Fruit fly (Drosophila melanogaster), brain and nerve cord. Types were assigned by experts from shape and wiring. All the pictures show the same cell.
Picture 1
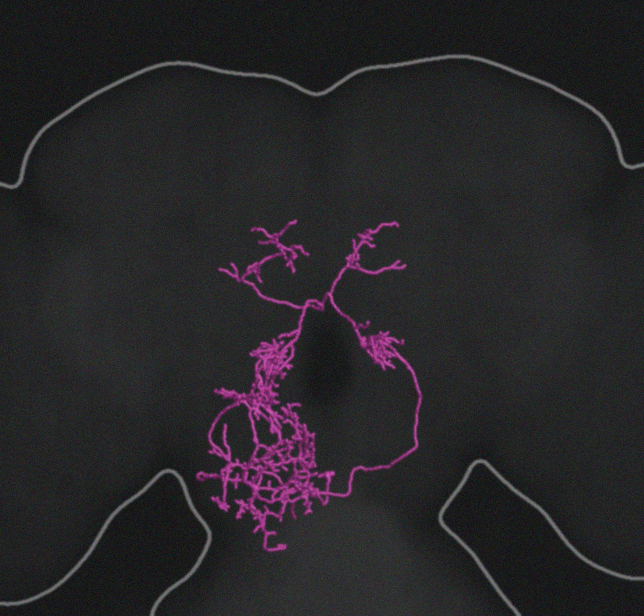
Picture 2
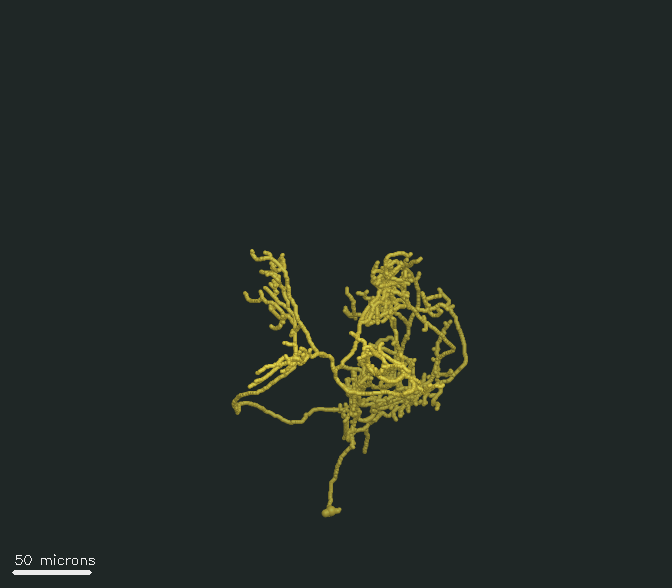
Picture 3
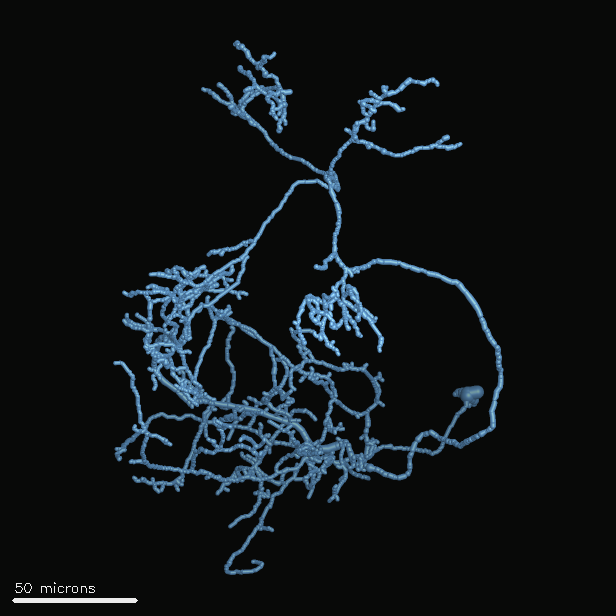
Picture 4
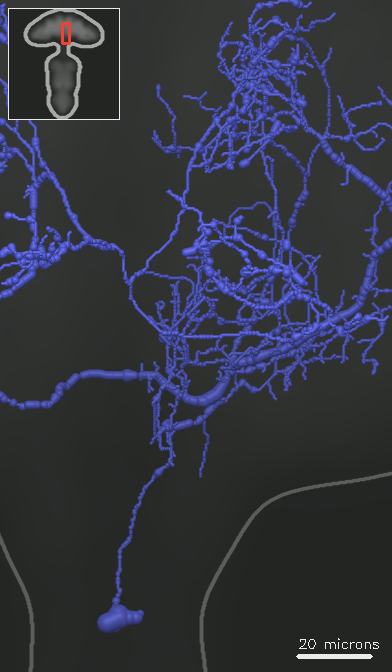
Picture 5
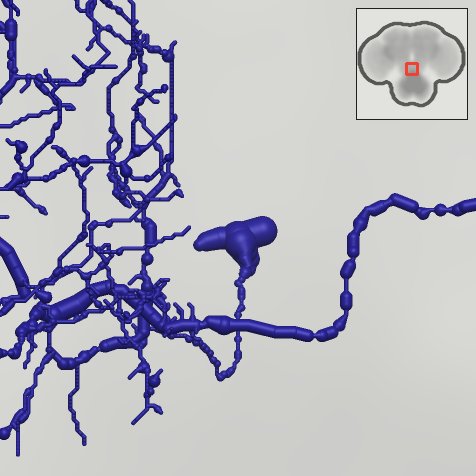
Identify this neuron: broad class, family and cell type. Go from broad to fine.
central-brain intrinsic neuron; hemilineage LB19; GNG535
